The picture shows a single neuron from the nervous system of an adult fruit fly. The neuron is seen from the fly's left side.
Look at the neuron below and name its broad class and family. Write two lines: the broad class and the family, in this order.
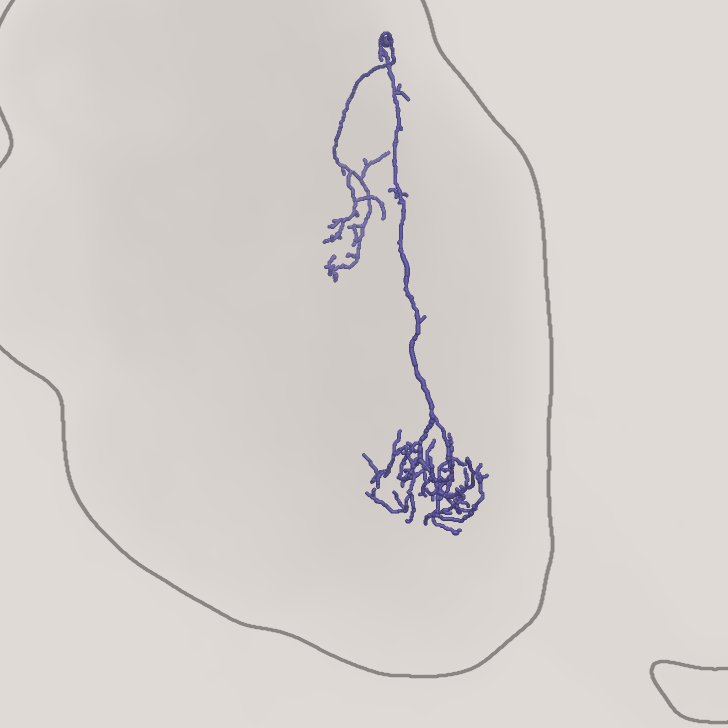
optic-lobe intrinsic neuron
MeLo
